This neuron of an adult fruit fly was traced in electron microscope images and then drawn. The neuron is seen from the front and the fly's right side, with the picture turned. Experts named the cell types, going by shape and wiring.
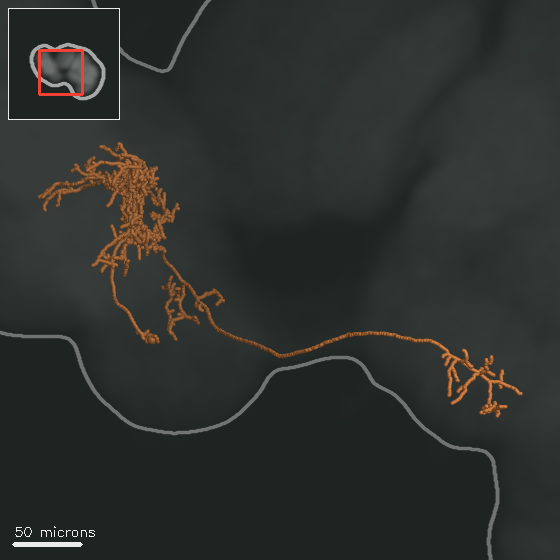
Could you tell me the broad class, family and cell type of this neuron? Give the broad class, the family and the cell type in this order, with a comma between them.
ascending neuron, hemilineage 07B, AN07B017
